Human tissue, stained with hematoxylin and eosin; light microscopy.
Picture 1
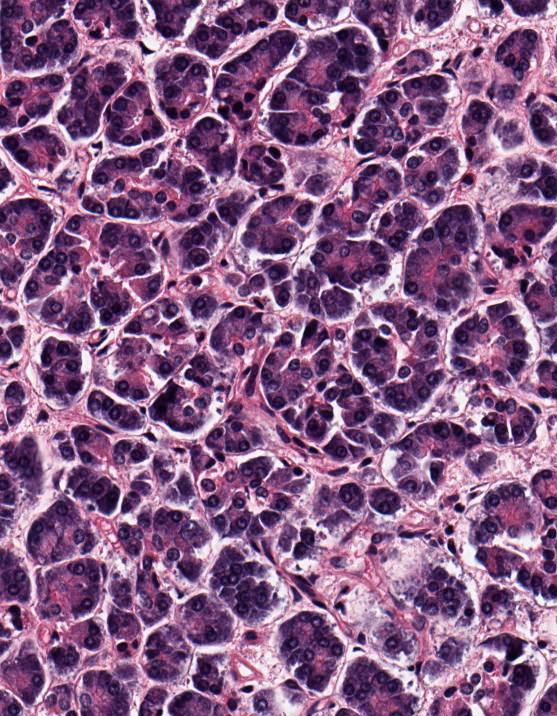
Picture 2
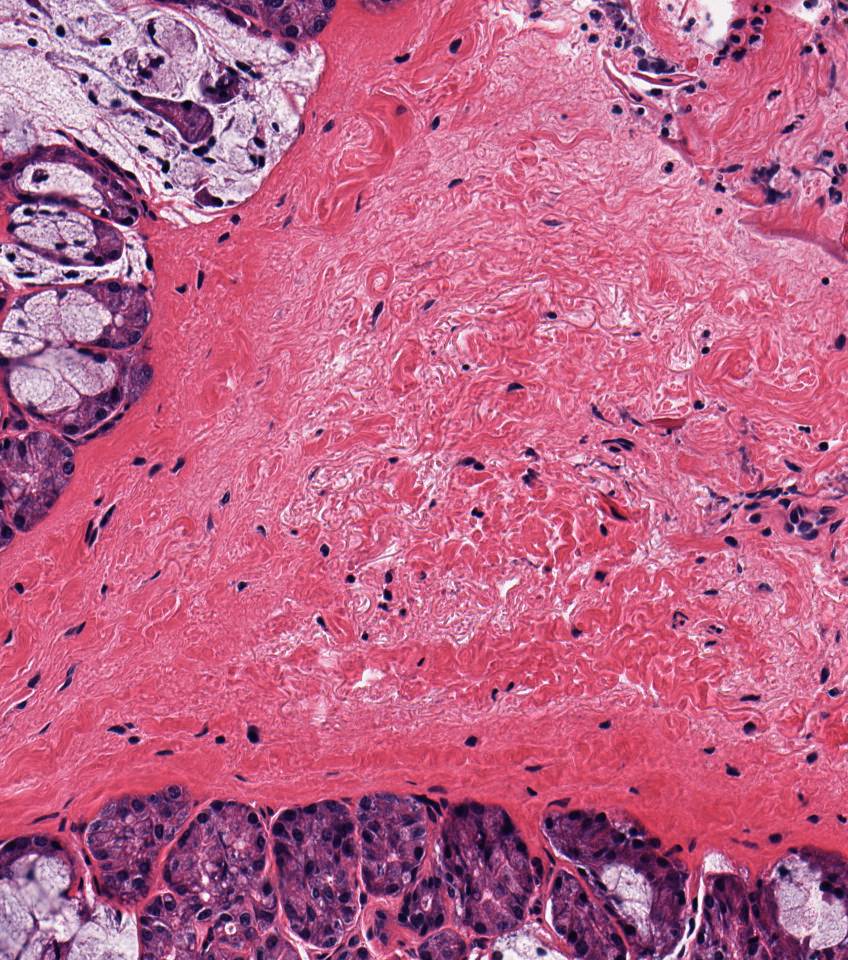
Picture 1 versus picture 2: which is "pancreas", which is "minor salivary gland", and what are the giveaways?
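Pancreas, picture 1. Minor salivary gland, picture 2. Picture 1: closely packed rounded acini filling the field, thin pink connective tissue strands between. Acinar cells pyramidal, ringed around a small central point; cytoplasm deep purple basally, pinker toward the acinar centre; nuclei round, basal. Picture 2, upper left: mucous acini, pale bubbly grey-white cytoplasm, dark nuclei flattened against the cell base. Bottom edge: most acini dark purple granular, not mucous, each outlined by thin pink fibrous septa.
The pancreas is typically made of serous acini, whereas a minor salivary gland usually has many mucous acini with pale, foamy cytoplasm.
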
